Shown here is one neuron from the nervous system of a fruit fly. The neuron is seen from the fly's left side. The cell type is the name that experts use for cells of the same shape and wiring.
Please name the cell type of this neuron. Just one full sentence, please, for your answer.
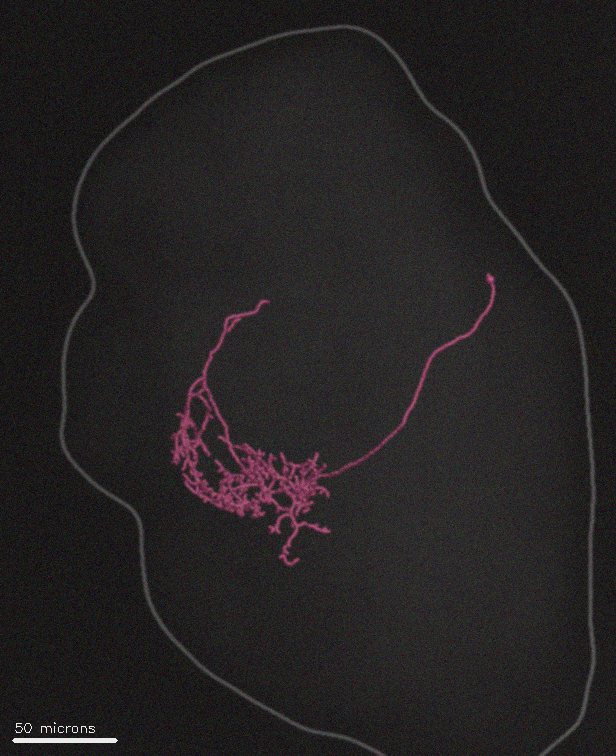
Under cell type classification, the neuron is AVLP549.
